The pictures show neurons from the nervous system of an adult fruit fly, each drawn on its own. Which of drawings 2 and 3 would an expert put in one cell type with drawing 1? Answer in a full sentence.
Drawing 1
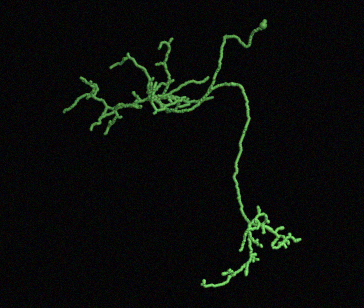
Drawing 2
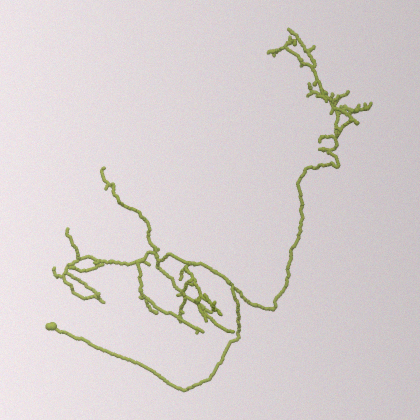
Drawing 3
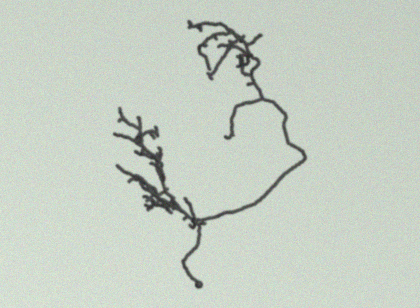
Drawing 2 is of the same cell type.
